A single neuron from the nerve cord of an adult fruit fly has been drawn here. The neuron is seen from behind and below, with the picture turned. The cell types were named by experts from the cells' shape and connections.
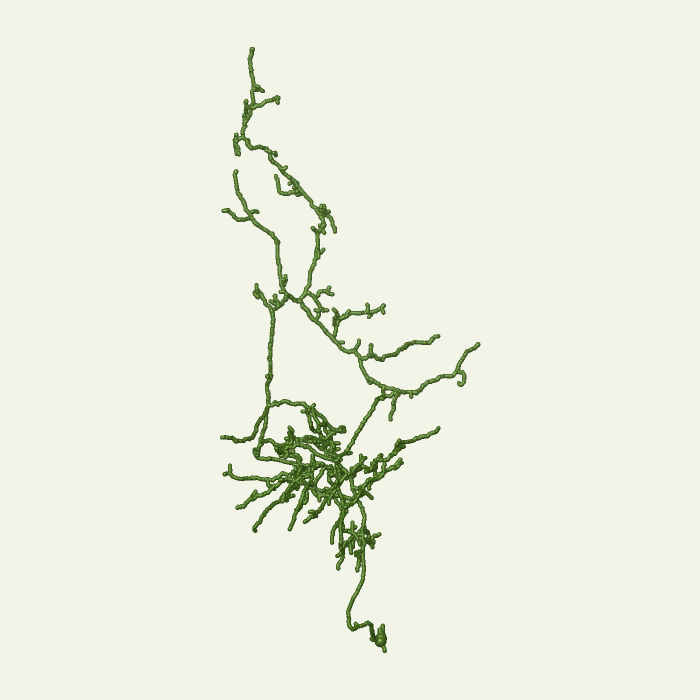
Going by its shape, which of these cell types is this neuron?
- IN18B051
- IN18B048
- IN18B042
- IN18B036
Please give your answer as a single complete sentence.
The cell type IN18B042 includes this neuron.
